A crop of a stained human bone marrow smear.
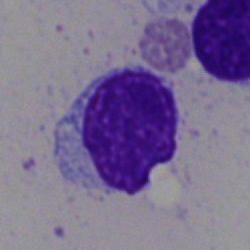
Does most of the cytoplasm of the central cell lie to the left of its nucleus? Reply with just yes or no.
Yes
